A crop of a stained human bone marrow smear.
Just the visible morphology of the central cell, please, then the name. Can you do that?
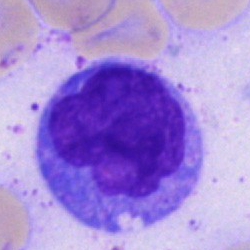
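You'll notice the nucleus is irregular and folded, with several indentations that make it look lobed. It takes up most of the upper part of the cell, so there's a wider band of cytoplasm underneath. The chromatin is moderately condensed, patchy in darker and lighter purple. Down at the lower edge of the cytoplasm sit a few small clear vacuoles. That's a monocyte.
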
